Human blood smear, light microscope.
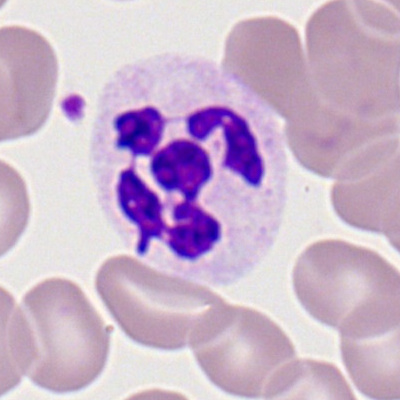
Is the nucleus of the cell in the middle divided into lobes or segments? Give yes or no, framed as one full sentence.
Yes, there is a nucleus divided into separate lobes in this cell.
